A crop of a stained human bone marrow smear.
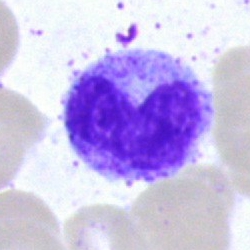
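Metamyelocyte: the nucleus appears kidney-shaped, its notch facing upward. The chromatin seems dark purple and condensed. The cytoplasm reads as pale blue-lilac, and fine purple granules are scattered over it.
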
